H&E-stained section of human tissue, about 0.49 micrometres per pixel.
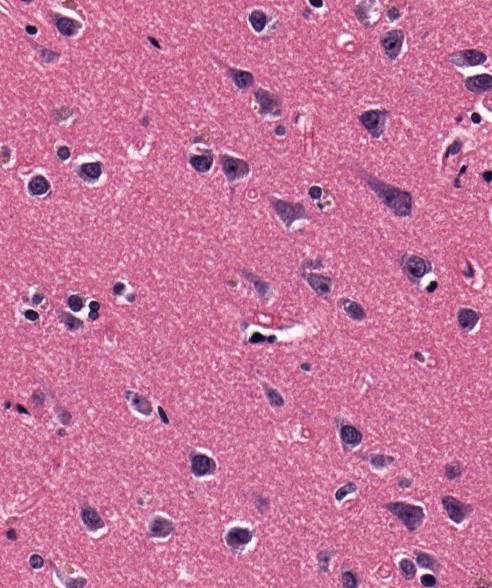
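Cerebral cortex. Background: uniform pink, cells scattered singly; no epithelium, glands or tubules. Large neurons with triangular, purplish cytoplasm tapering into a single process occur throughout, with small round dark nuclei between them, some beside a neuron. Near the centre, one small thin-walled capillary.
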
